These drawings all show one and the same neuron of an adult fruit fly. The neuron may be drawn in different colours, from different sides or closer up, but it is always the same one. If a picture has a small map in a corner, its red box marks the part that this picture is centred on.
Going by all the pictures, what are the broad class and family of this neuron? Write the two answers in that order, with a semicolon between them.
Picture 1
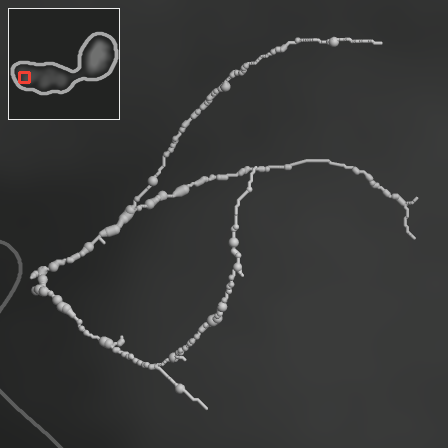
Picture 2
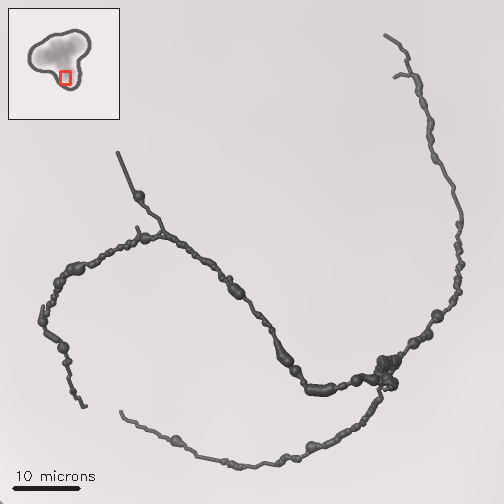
sensory neuron entering the nerve cord; class mechanosensory proprioceptive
